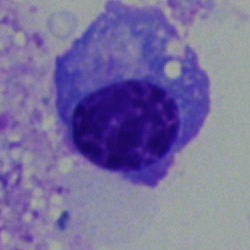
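Plasma cell in a stained human bone marrow smear. Its outline is irregular and angular rather than smoothly round. The cytoplasm is blue and abundant, covering a larger area than the nucleus. One clear round vacuole sits in the upper-right cytoplasm.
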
